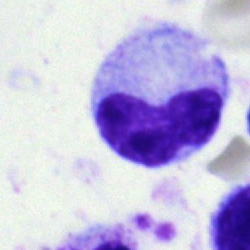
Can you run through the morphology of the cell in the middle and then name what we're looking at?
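The cell has a round, smooth outline. Its nucleus lies in the lower half of the cell and is kidney-shaped, with the indentation along its upper border. The chromatin is dense and dark purple, with darker clumped patches. This cell is a band neutrophil.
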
